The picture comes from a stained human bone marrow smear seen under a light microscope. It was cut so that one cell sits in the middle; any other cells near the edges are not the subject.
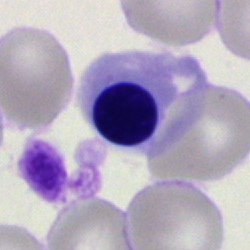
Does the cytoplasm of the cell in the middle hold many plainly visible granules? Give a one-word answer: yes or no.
No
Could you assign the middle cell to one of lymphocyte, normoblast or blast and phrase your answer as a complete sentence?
The centered cell in this crop is a normoblast.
